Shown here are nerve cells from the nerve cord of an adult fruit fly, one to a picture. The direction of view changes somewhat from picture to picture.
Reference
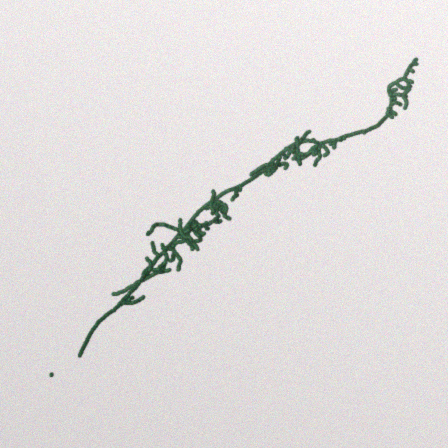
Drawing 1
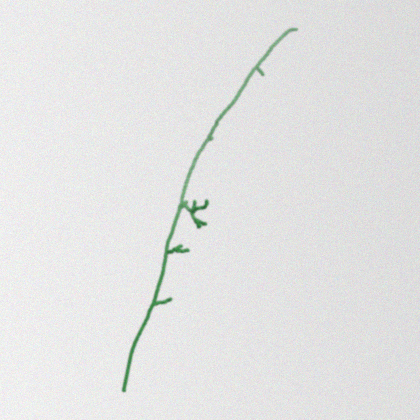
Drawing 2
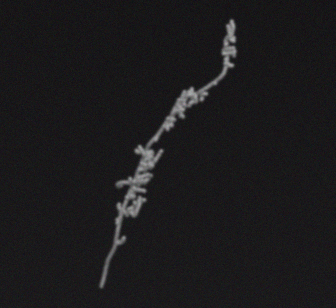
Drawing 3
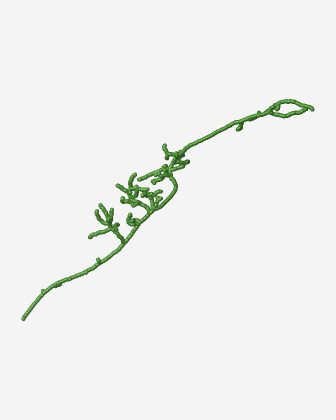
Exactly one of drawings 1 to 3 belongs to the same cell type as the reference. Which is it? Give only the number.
2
